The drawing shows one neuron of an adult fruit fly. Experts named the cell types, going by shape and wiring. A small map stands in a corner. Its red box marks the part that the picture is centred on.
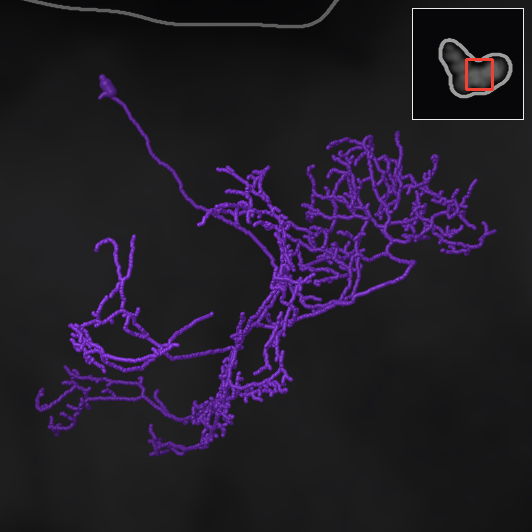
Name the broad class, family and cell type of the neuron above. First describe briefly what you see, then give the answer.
The cell body is at the upper left of the picture. In this view it is about as wide as it is tall. This is a central-brain intrinsic neuron. Its family is called class CX. It is of cell type FB4L.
